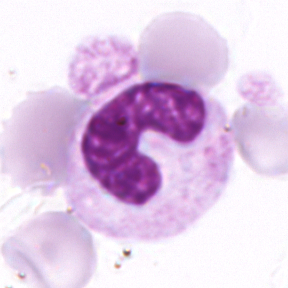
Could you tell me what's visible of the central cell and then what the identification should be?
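A round, smooth outline encloses a nucleus formed as one curved C-shaped mass, its hollow facing right. The nucleus sits off-centre toward the upper left. Its chromatin is dark purple and clumped, with paler patches between the clumps. This is a band neutrophil.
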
